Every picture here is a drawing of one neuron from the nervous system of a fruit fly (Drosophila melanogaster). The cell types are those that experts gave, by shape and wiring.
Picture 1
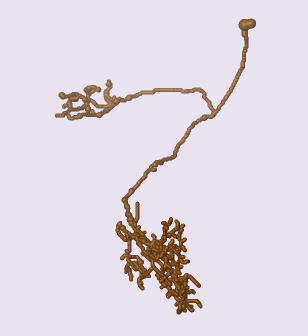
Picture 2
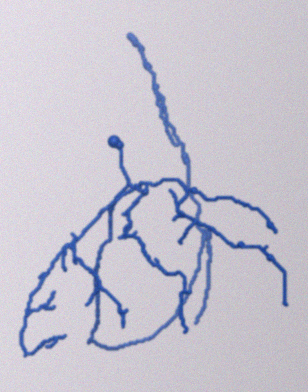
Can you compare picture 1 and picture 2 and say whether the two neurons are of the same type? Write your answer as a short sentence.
They are of different cell types.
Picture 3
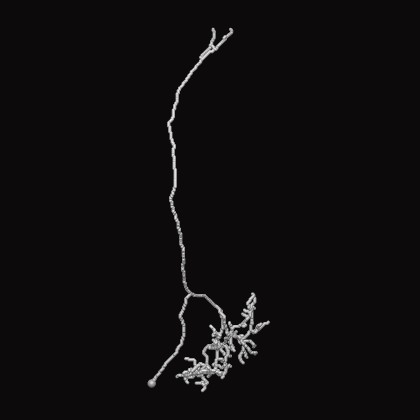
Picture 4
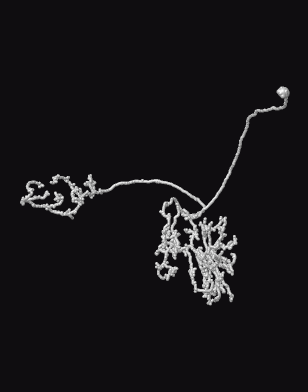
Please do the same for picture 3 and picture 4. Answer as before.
They are of different cell types.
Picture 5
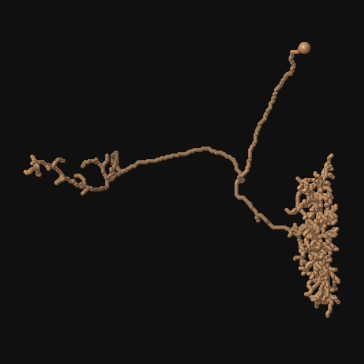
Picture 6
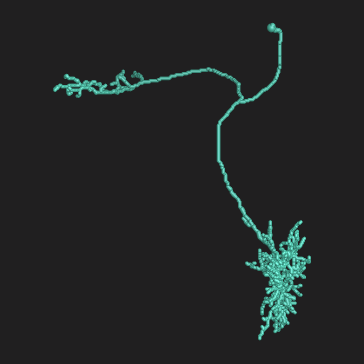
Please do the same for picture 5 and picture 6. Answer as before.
They are of the same cell type.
